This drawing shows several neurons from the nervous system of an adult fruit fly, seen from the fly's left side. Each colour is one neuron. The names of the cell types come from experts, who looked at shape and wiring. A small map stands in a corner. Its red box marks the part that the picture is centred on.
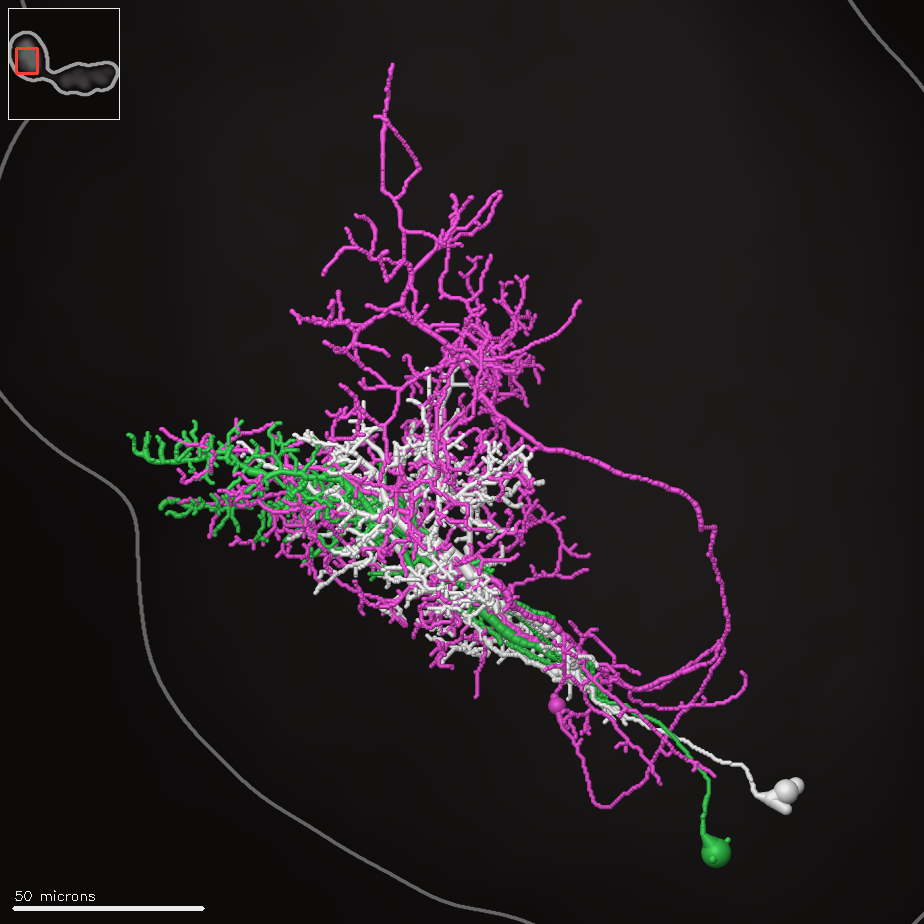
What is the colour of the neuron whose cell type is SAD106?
magenta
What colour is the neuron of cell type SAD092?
green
